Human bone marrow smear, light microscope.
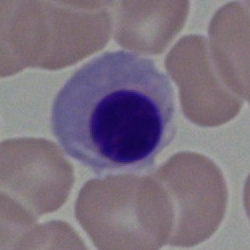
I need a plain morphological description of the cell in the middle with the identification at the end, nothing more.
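Outline roughly round; lower edge slightly uneven. Nucleus off-centre, toward the lower right. Chromatin dense, an almost uniform deep purple. No granules in the cytoplasm. This is an erythroblast.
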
